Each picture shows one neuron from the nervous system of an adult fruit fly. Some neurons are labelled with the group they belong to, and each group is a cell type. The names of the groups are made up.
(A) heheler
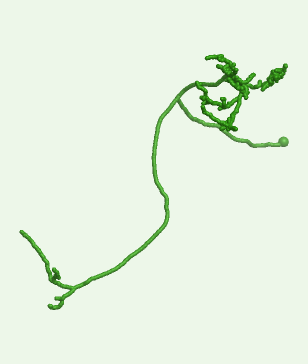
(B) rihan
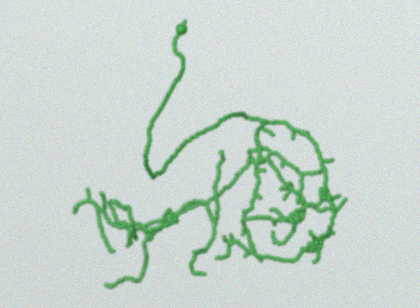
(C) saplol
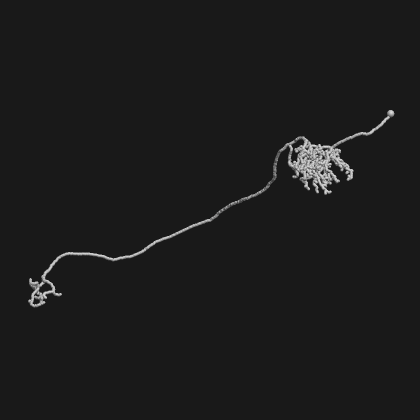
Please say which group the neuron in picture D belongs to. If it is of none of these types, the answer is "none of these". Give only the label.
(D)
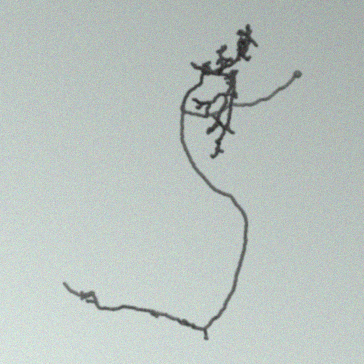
heheler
